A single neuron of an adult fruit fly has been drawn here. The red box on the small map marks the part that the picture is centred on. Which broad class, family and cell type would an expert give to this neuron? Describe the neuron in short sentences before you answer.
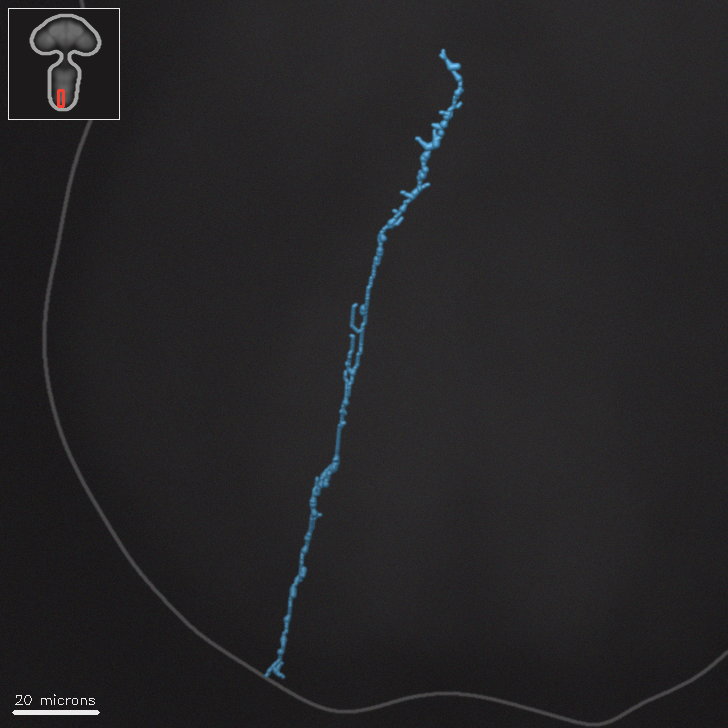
It is in the nerve cord and does not reach the brain. No cell body is drawn. From top to bottom in the picture it spans about 150 microns. It is a sensory neuron entering the nerve cord. The name of its family is class mechanosensory proprioceptive. It is of cell type SNpp47.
